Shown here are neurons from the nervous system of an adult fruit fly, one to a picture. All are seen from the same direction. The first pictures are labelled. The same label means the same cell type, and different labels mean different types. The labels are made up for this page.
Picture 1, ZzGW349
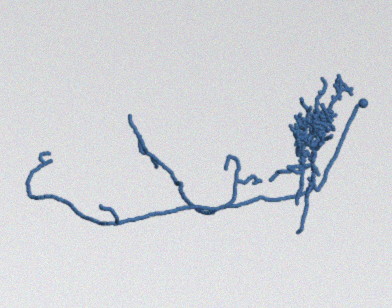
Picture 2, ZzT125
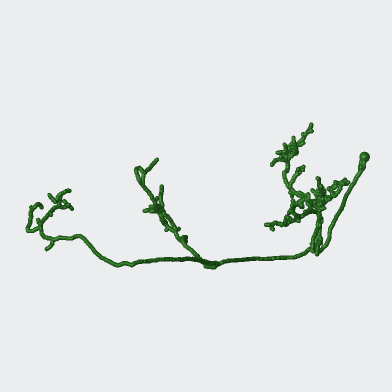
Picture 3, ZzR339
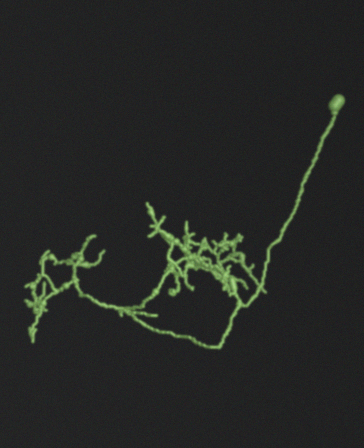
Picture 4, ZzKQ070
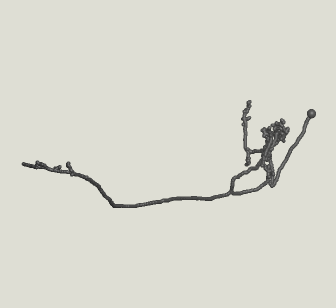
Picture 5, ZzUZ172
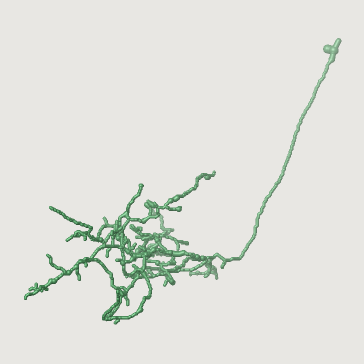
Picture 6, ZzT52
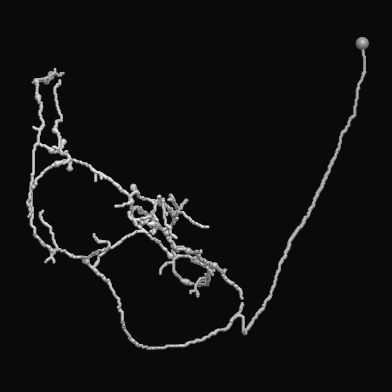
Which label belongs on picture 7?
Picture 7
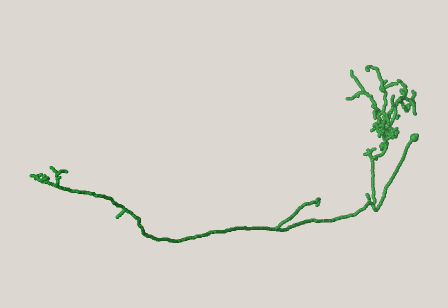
ZzKQ070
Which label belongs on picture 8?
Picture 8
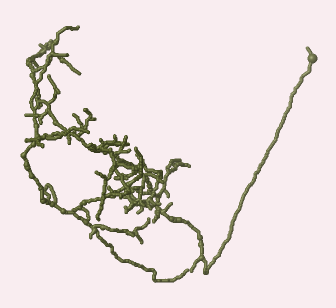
ZzT52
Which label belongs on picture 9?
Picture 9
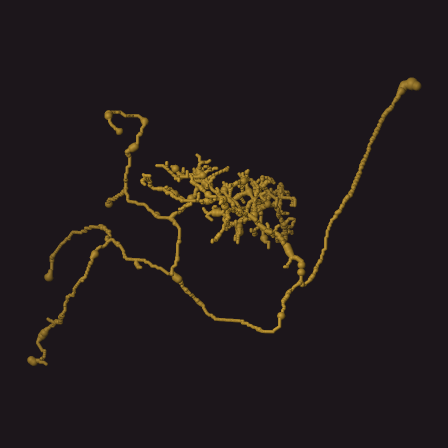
ZzR339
